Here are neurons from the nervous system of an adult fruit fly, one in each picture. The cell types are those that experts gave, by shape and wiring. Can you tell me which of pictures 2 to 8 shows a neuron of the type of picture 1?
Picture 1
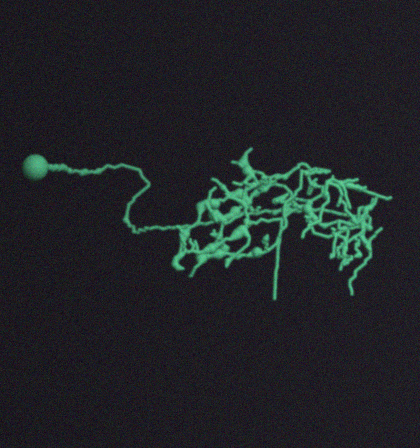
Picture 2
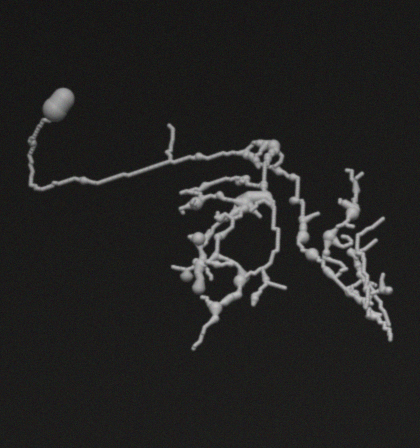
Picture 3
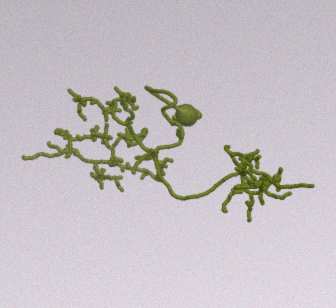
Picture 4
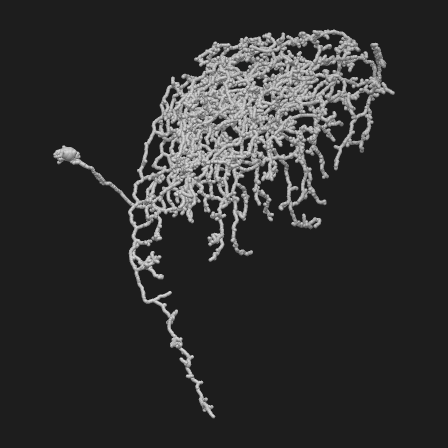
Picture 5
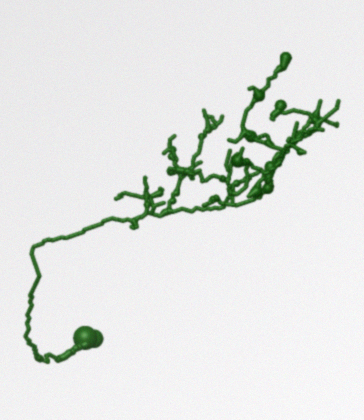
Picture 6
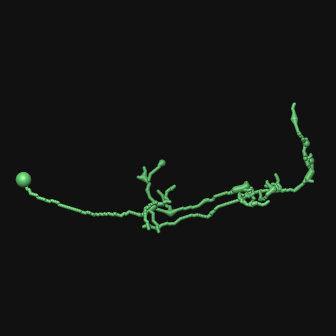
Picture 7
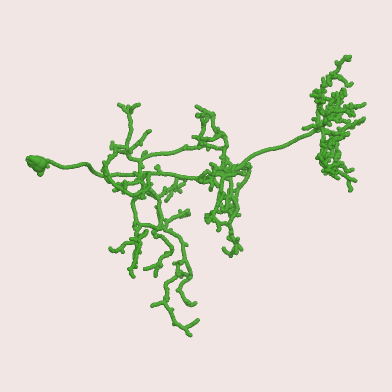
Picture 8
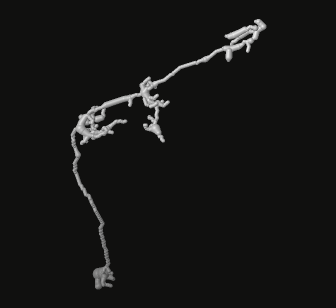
2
